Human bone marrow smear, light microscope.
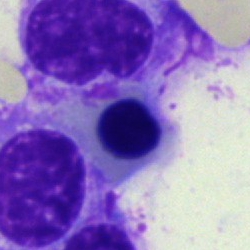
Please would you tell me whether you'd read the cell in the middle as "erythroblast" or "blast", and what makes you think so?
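It is an erythroblast. First, check the chromatin: it is dense and uniformly dark, with no structure visible.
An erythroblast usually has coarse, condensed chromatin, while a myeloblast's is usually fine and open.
Next, the nucleus: no nucleoli can be seen in it.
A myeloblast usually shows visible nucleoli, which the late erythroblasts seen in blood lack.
Both checks favour erythroblast over blast. Finally, the cytoplasm is pale greyish-blue and contains no granules.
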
